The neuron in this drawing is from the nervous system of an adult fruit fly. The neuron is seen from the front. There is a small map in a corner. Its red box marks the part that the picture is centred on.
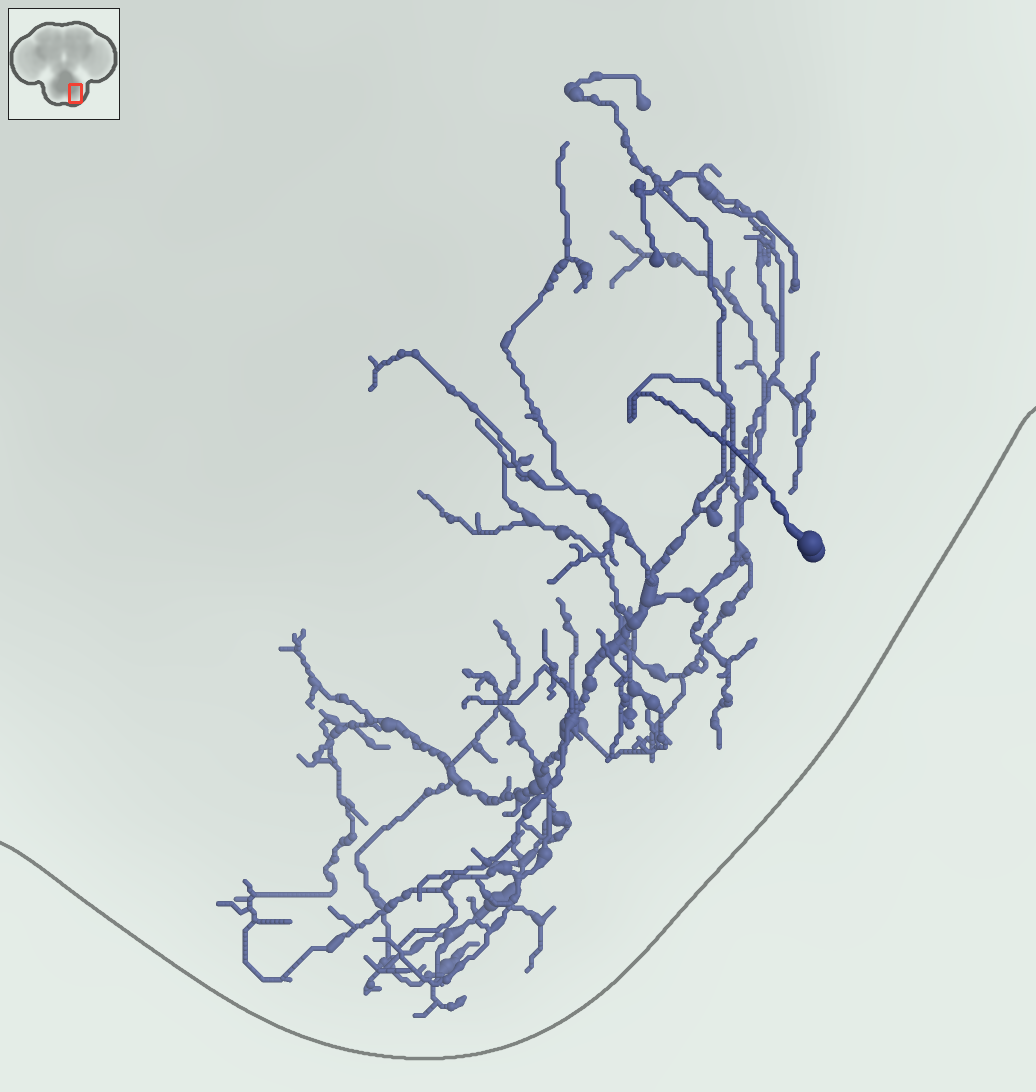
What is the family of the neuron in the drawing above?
hemilineage 16B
